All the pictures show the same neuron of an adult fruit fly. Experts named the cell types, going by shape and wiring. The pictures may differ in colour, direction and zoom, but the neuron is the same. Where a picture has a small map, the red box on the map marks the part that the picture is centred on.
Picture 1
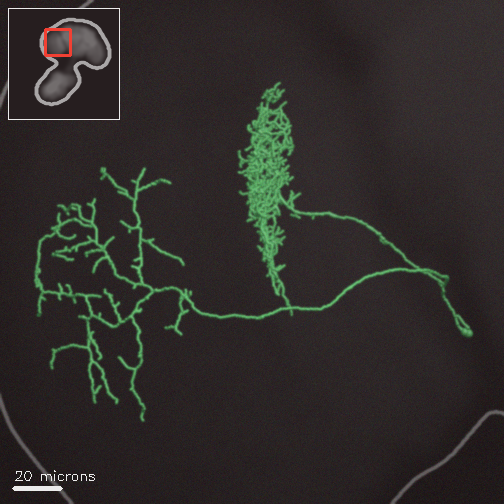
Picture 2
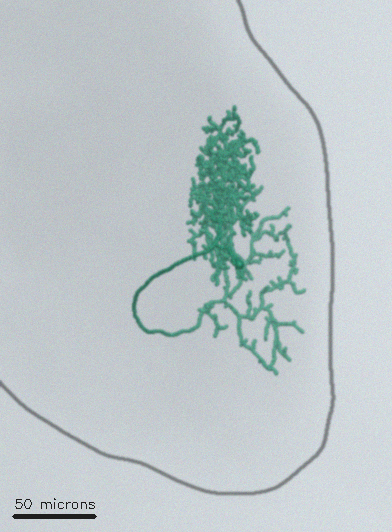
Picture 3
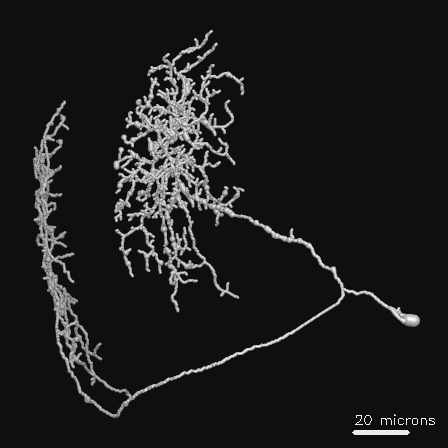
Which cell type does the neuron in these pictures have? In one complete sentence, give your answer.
This neuron represents the cell type MeLo10.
